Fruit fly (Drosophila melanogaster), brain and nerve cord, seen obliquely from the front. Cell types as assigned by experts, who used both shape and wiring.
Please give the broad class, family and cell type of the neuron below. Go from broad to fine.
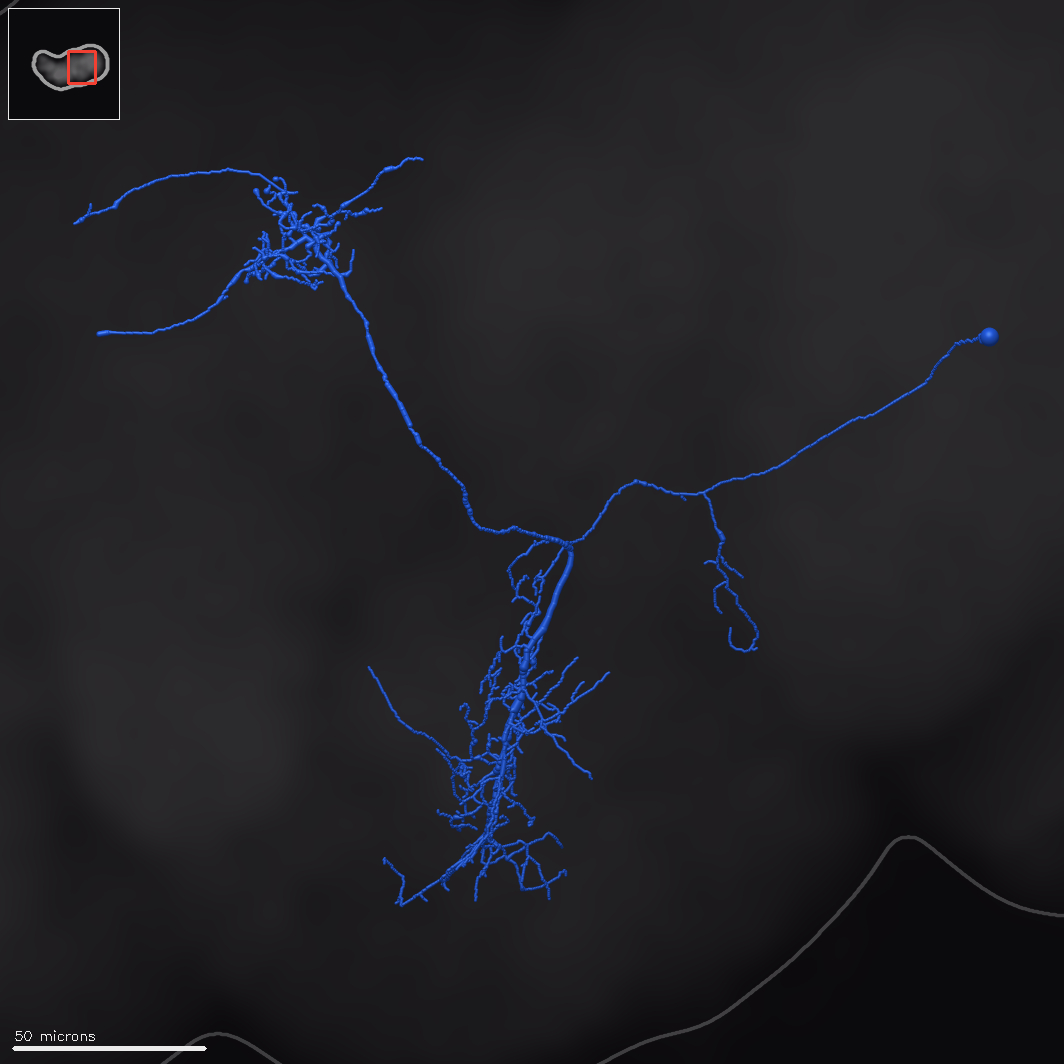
central-brain intrinsic neuron; hemilineage CREa1_ventral; mAL_m4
